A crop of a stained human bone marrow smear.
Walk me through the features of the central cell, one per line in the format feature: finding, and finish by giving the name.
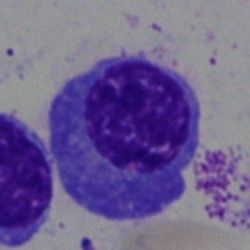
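Nucleus: off-centre, upper right.
Cytoplasm: blue, no granules seen.
Border: rounded but uneven, bulge at lower right.
Identity: plasma cell.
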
